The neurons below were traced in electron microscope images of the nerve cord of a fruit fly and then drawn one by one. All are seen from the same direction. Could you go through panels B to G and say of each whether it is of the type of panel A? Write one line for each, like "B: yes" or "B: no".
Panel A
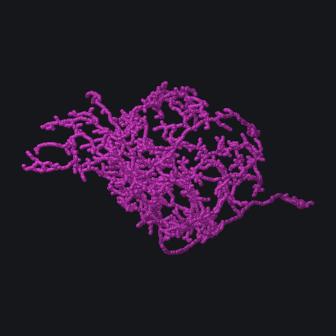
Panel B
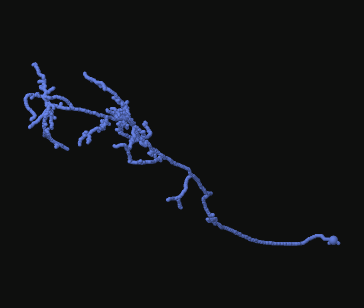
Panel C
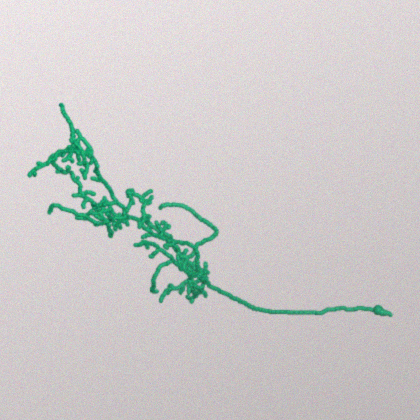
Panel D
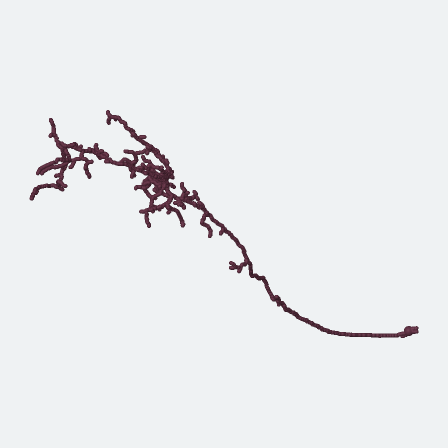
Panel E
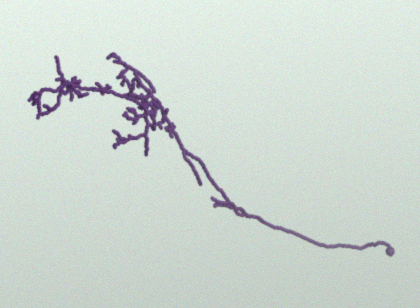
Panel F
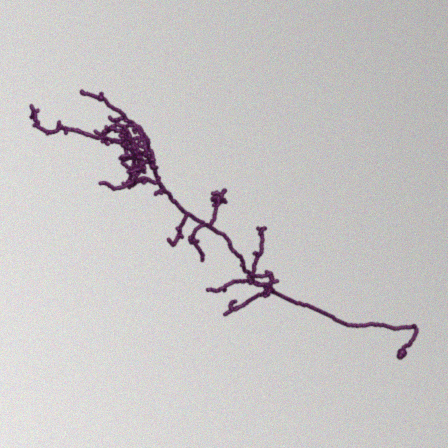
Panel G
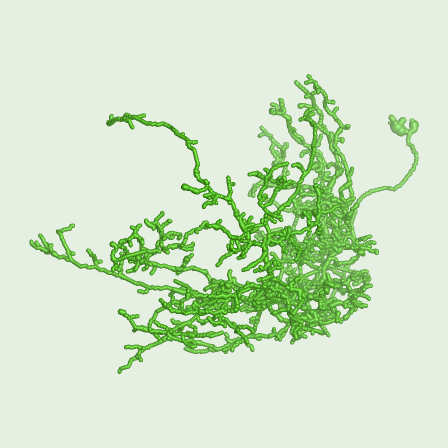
B: no
C: no
D: no
E: no
F: no
G: yes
